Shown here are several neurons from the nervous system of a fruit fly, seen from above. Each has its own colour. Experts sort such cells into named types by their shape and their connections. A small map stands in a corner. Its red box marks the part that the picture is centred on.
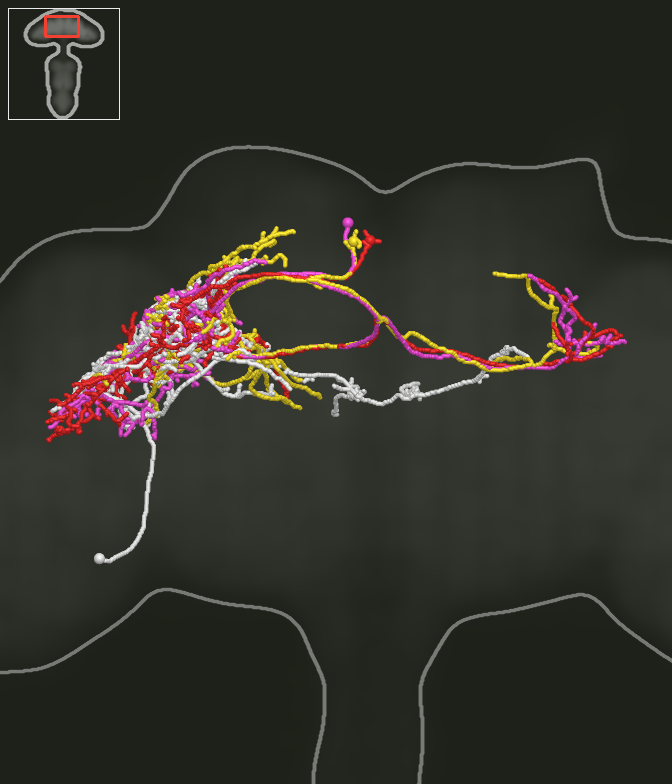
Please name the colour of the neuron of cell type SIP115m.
yellow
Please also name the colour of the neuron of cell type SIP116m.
magenta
